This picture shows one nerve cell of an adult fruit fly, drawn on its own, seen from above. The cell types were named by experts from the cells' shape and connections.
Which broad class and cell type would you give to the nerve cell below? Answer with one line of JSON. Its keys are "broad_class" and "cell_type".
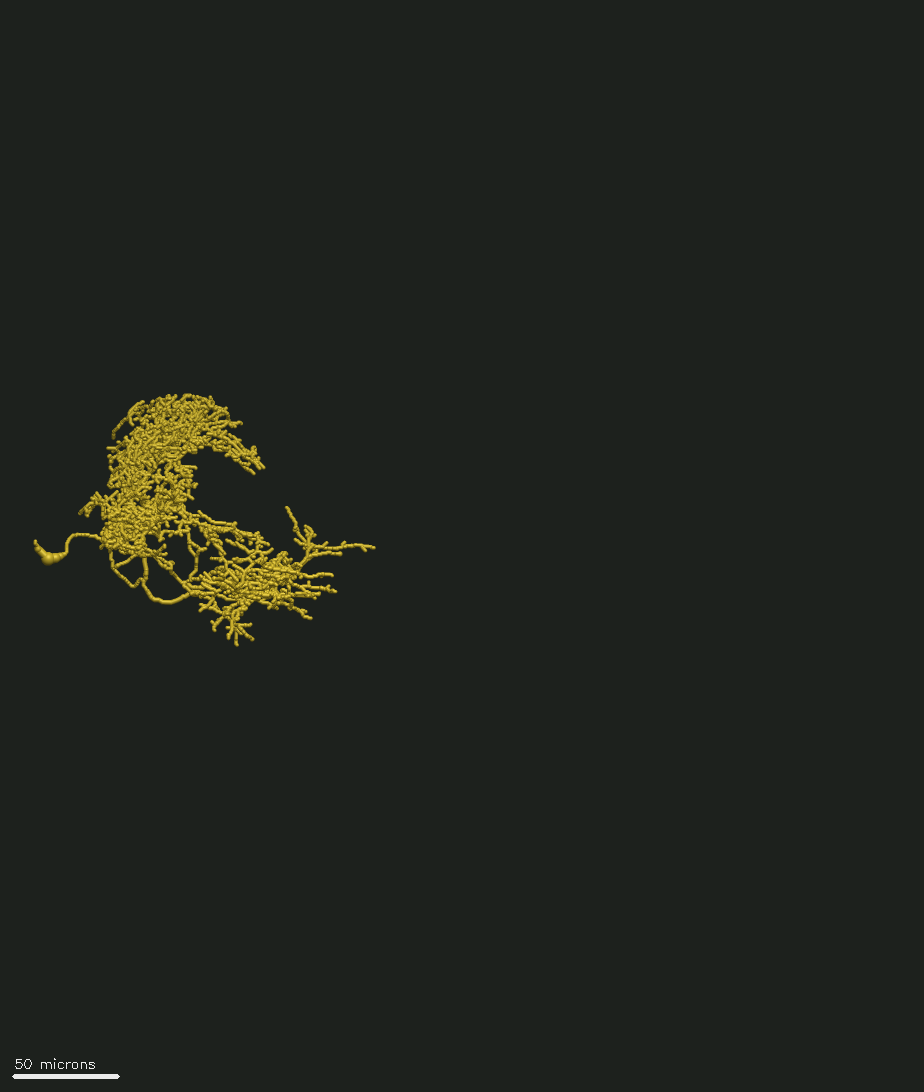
{"broad_class": "central-brain intrinsic neuron", "cell_type": "AVLP030"}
